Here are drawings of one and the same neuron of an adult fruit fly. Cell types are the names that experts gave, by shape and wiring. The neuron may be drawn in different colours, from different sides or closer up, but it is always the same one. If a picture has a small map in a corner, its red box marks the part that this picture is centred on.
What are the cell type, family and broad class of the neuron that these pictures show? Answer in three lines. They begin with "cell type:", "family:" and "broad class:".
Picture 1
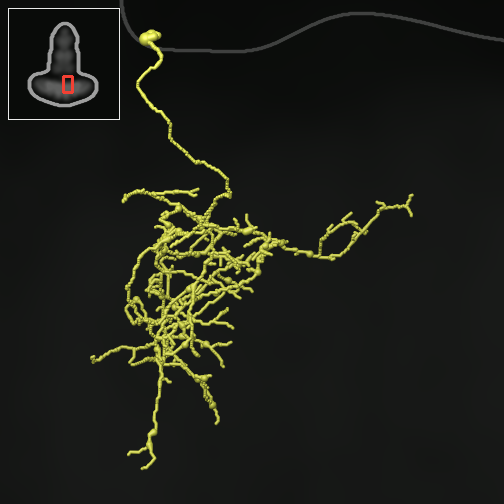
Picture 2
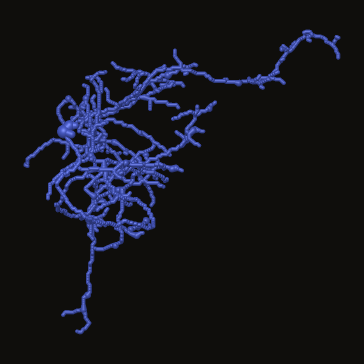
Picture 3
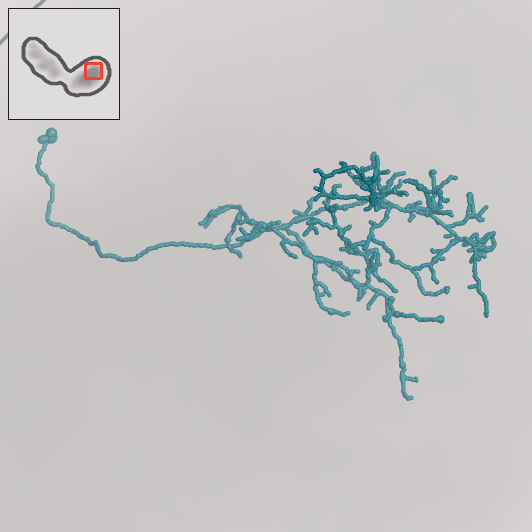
cell type: SMP408_a
family: hemilineage DM4_dorsal
broad class: central-brain intrinsic neuron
